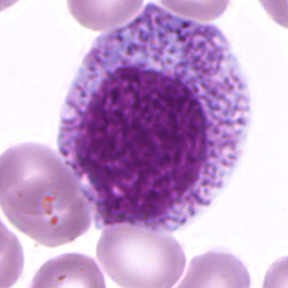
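Promyelocyte in the middle of this blood smear. You'll notice the oval outline, taller than wide, and the nucleus pushed off-centre toward the lower left, which leaves a broader band of cytoplasm above and to the right. That cytoplasm is scattered with plenty of dark purple granules, and there are no clear vacuoles in it.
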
